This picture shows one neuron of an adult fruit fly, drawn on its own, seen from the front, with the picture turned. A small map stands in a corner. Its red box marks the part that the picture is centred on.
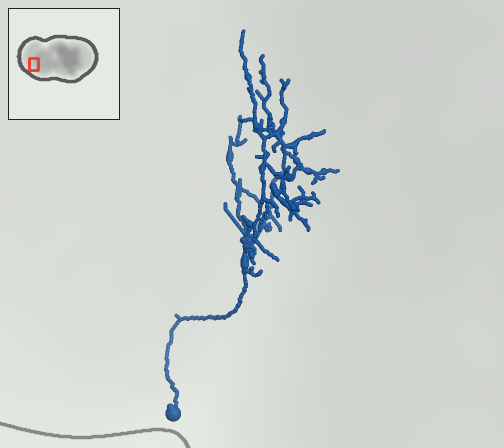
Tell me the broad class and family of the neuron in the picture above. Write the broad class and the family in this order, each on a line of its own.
optic-lobe intrinsic neuron
LPi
